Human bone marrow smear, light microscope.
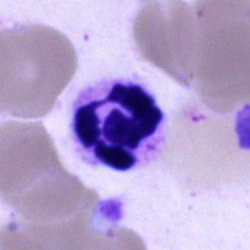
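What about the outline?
Round and smooth.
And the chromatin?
Dark purple, densely clumped.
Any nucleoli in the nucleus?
None that can be seen.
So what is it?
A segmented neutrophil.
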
